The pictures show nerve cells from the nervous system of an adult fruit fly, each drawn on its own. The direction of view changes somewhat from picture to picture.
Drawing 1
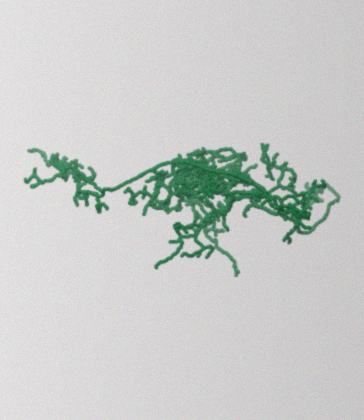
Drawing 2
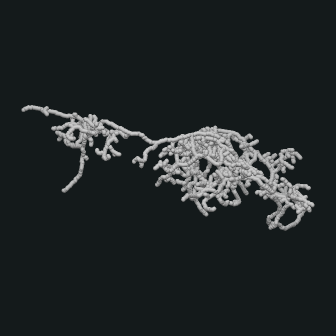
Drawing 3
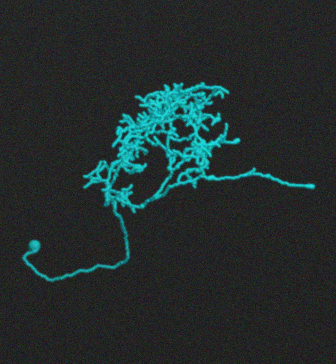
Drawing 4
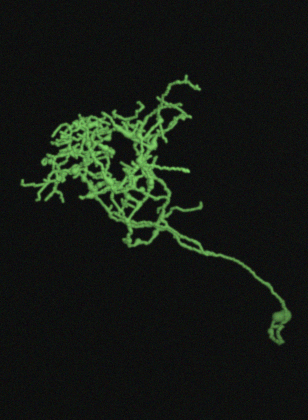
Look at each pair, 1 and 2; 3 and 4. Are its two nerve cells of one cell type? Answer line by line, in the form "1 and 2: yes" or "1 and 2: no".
1 and 2: yes
3 and 4: yes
